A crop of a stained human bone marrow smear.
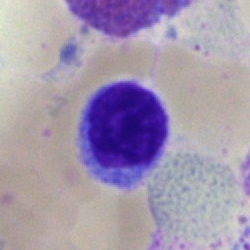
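Lymphocyte in the middle of a stained human bone marrow smear. Notice the dense, deep purple nuclear chromatin and the absence of any distinct nucleolus. The blue cytoplasm is broadest on the lower left and contains no purple granules.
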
